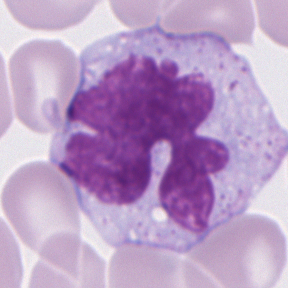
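Monocyte, the central cell in a stained blood smear. Notice how its nucleus sits toward the left, leaving a wider band of cytoplasm on the right. That cytoplasm is abundant and pale grey-blue, with fine, sparse purplish granules scattered through it. Look just below the nucleus for a small clear vacuole.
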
